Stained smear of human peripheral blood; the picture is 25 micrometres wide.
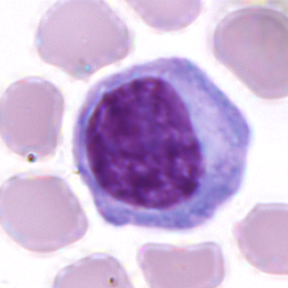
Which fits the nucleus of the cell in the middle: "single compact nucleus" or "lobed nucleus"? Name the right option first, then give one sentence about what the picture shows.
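Single compact nucleus. The nucleus is roundish and sits off-centre toward the left side of the cell.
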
